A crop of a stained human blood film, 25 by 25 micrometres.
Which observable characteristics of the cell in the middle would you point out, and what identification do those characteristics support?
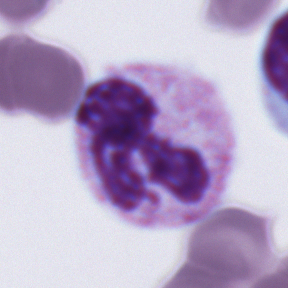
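The nucleus lies mostly toward the left side of the cell, and its chromatin is dark purple and coarsely clumped. Fine reddish-pink granules are scattered through the pale pink cytoplasm. This is a segmented neutrophil.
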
